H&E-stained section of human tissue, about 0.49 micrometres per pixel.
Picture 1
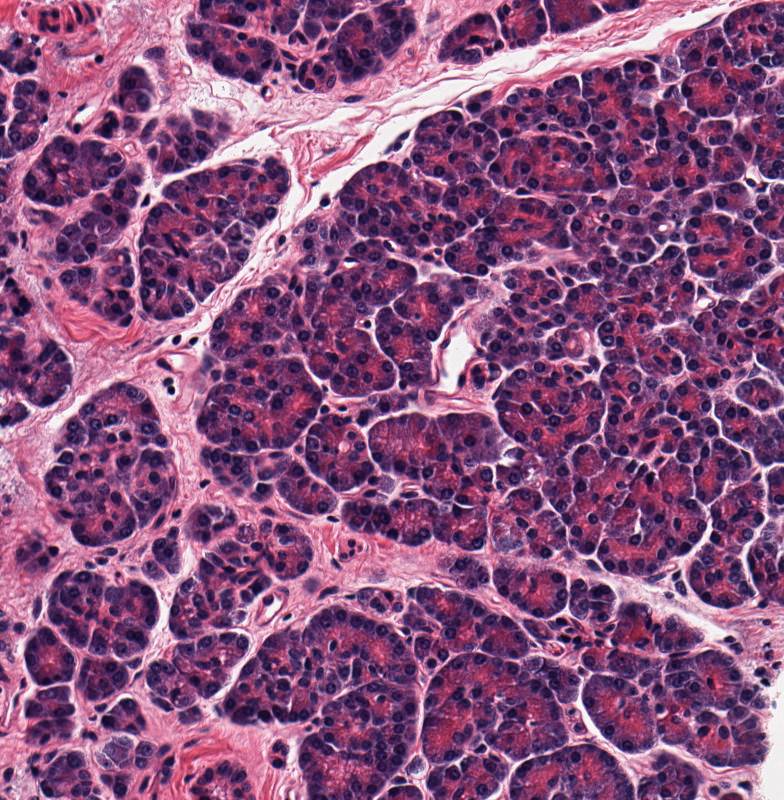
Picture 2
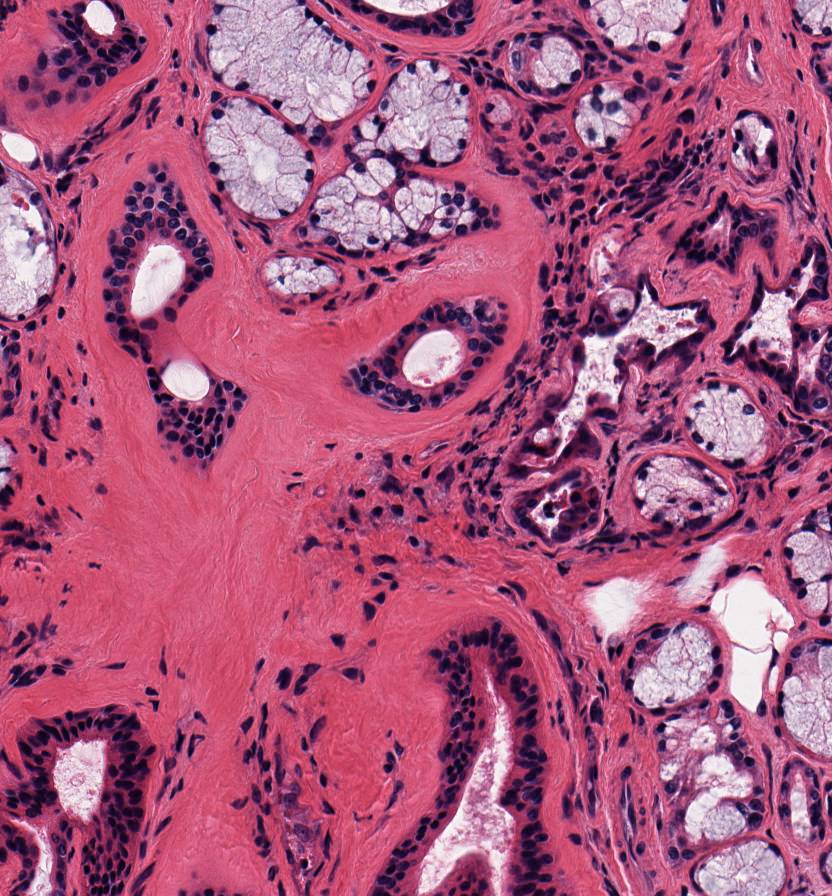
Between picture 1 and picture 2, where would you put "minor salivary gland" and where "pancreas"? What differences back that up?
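Picture 1: pancreas. Picture 2: minor salivary gland. Picture 1: lobules of closely packed acini, divided by bands of pink fibrous septa. Acini small, rounded; pyramidal cells around tiny, barely visible central lumens. Nuclei round, dark, at the cell base toward the outer edge of each acinus; apical cytoplasm deep pink-red and granular. Picture 2: rounded glandular units crowding the top and right edges; larger ducts on the left and at the bottom. Acini of mucous cells, cytoplasm pale grey and finely bubbly; nuclei small, dark, pressed flat against the cell base. Dense pink collagen with few nuclei in the centre-left, between the ducts.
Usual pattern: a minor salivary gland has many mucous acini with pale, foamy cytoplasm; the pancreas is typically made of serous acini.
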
